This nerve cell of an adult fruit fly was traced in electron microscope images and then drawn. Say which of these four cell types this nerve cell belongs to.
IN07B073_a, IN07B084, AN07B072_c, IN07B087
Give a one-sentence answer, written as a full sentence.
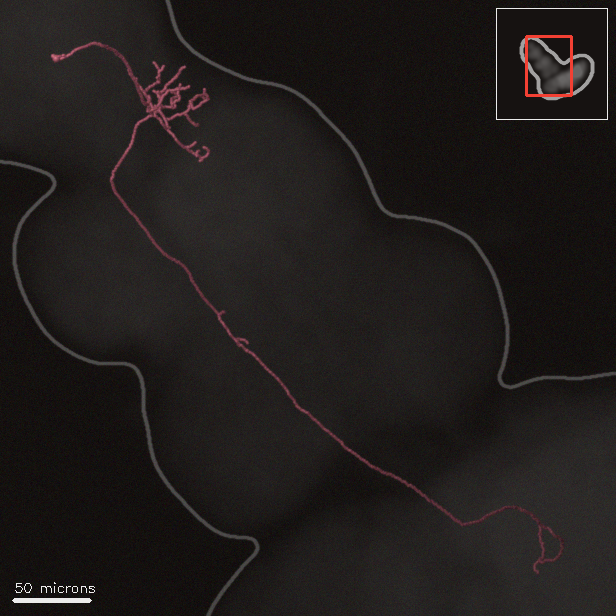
It is the cell type AN07B072_c to which this nerve cell belongs.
